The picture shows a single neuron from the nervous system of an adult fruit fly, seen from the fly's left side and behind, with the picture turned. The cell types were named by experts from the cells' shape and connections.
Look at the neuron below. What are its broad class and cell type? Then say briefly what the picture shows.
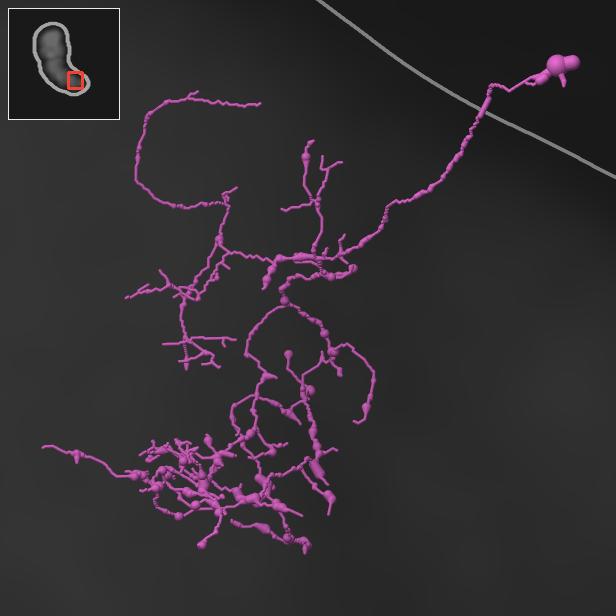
It is a nerve-cord intrinsic neuron. The cell type is INXXX359. The cell body can be seen at the upper right of the picture. The picture shows dozens of branch ends.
